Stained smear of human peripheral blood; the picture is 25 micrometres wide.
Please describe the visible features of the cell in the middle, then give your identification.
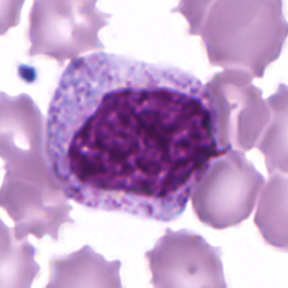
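I can't find a nucleolus anywhere in the nucleus. The cytoplasm is a pale lilac-blue, and its broadest band sits above the nucleus. Scattered through it are many fine purple granules, but I see no vacuoles. This is a myelocyte.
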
